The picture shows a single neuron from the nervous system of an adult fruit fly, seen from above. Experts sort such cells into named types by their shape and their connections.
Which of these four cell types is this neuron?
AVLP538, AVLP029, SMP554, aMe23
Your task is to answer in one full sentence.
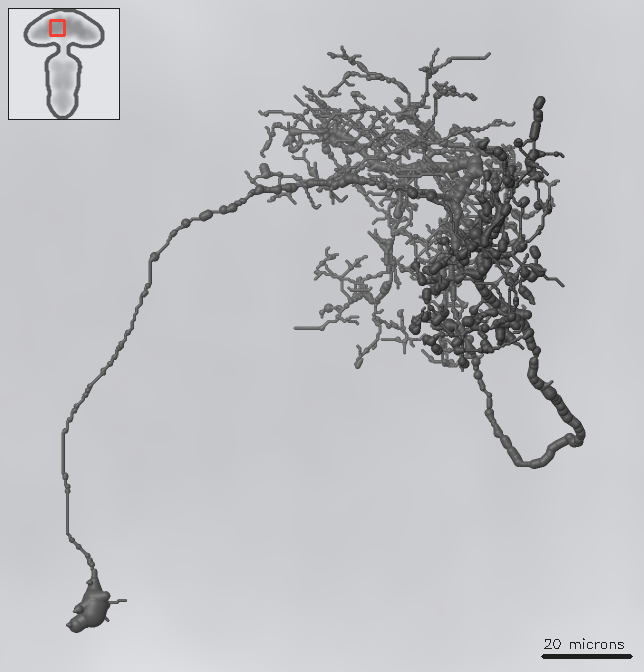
The type of this neuron is the cell type SMP554.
